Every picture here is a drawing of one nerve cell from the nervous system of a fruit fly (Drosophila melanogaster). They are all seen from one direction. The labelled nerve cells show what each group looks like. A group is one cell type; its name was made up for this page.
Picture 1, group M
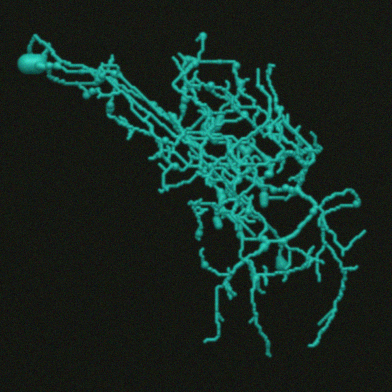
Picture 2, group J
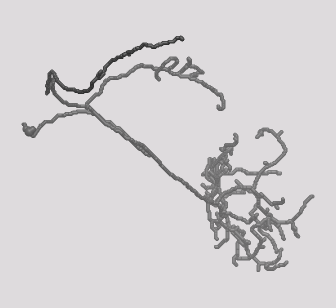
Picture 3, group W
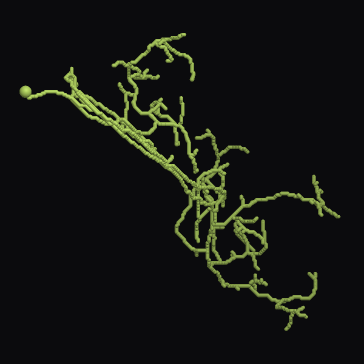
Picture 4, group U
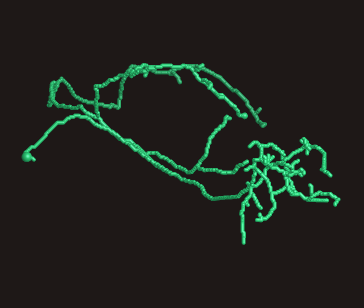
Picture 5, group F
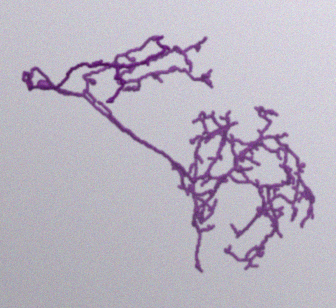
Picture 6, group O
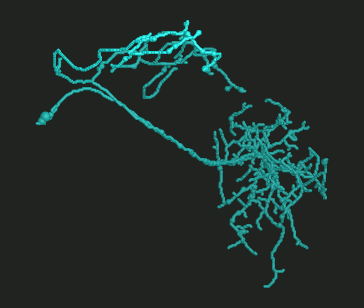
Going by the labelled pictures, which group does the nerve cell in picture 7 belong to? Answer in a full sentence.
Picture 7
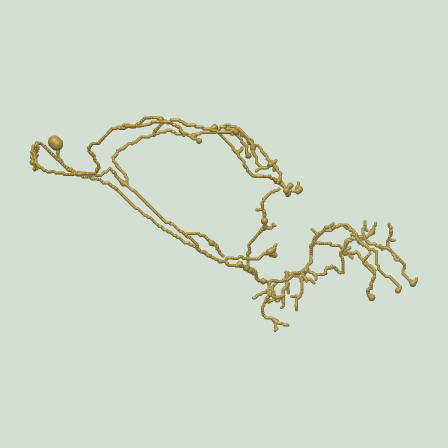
It belongs to group U.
